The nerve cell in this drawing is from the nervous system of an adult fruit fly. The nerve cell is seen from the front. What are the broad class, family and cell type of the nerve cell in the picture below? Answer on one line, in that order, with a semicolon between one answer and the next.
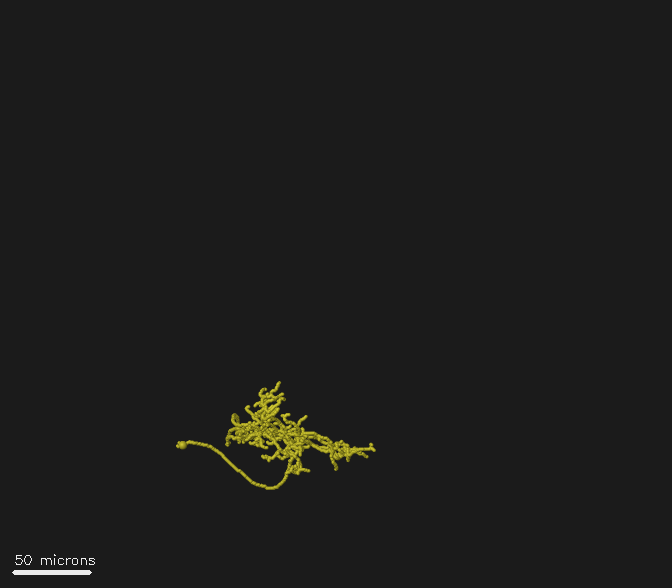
central-brain intrinsic neuron; hemilineage MD_SA1; GNG623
